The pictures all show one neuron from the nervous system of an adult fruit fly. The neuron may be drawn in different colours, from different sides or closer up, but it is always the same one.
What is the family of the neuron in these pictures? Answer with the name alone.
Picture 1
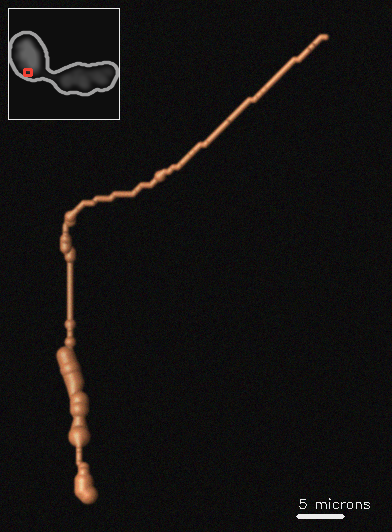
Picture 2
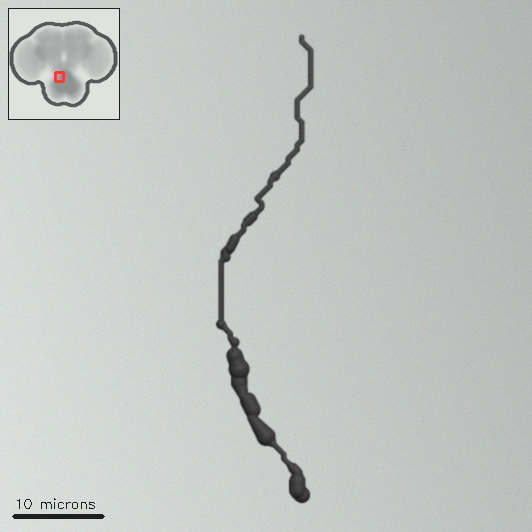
class mechanosensory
